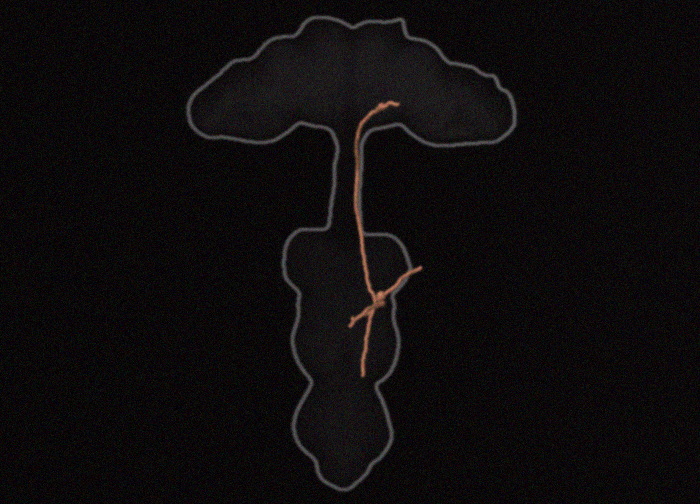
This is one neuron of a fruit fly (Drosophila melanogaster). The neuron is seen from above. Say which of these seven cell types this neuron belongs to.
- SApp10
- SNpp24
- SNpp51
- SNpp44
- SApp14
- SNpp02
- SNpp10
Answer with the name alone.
SApp14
